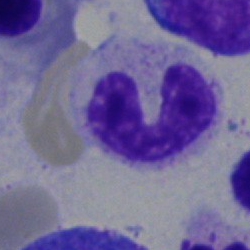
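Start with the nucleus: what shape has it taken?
It is bent into a horseshoe, its notch opening upward.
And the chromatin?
Dark purple, coarsely clumped, with paler patches between clumps.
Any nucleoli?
None can be seen.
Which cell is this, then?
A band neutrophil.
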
